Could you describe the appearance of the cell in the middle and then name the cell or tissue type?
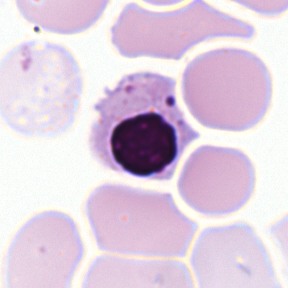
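Look first at the chromatin: dense, dark purple, with only a few faint lighter patches. The cytoplasm makes a broad band above the nucleus but only a thin rim below. Scattered in it are a few small purplish granules, plus one small dark round dot above and to the right of the nucleus. We call this a normoblast.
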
